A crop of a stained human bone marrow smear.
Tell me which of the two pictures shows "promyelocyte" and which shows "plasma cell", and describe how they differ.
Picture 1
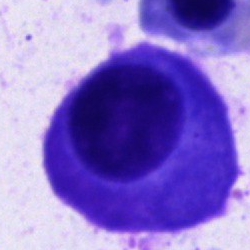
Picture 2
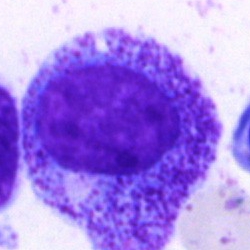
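The plasma cell is in picture 1; the promyelocyte is in picture 2. The plasma cell shows no visible granules, while in the promyelocyte granules are present, with pale blue cytoplasm between them.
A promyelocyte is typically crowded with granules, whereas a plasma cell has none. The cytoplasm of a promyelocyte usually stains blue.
The plasma cell has abundant, deep blue cytoplasm without vacuoles, and its nuclear chromatin is dark purple and fairly even throughout. Outlines differ as well: broadly rounded in the plasma cell, irregular in the promyelocyte, with a broad bulge extending downward at the bottom. Other cells are partly in view beside each: at the top right of picture 1, and cut off at the left and right edges of picture 2.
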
